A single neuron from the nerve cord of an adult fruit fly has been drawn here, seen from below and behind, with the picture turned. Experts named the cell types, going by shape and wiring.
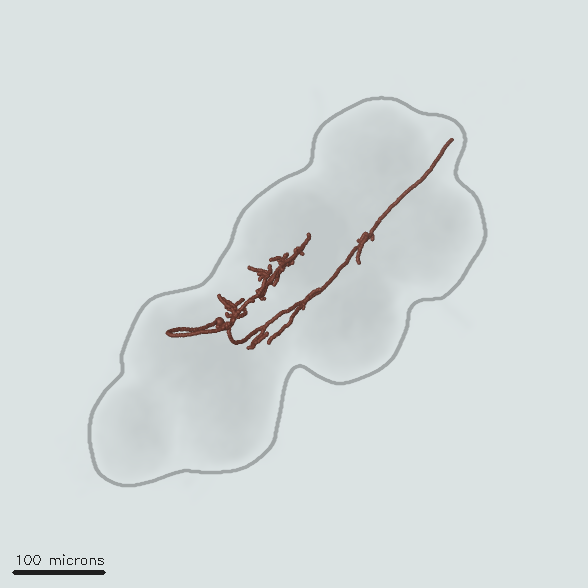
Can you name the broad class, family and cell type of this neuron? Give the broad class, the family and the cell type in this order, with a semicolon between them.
ascending neuron; hemilineage 19B; AN19B106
